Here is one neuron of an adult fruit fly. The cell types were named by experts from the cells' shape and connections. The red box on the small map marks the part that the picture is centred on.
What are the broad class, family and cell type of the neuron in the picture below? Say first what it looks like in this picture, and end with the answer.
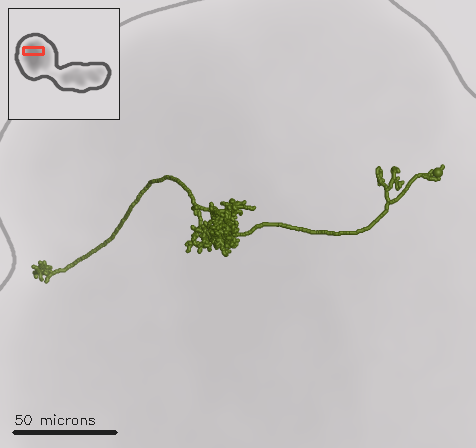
The cell body is on the right of the picture. From left to right in the picture it spans about 200 microns. It is a central-brain intrinsic neuron. Its family is called class CX. Its cell type is PFR_a.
